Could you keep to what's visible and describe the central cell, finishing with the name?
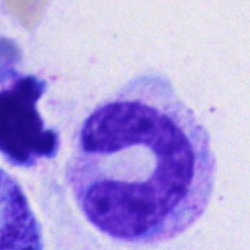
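First, the nucleus: a thick, curved band shaped like a C, with the open side of its curve facing left. Next, the chromatin, which is dark purple and coarsely clumped. Last, the cytoplasm, pale lilac and surrounding the nucleus. This cell is a band neutrophil.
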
